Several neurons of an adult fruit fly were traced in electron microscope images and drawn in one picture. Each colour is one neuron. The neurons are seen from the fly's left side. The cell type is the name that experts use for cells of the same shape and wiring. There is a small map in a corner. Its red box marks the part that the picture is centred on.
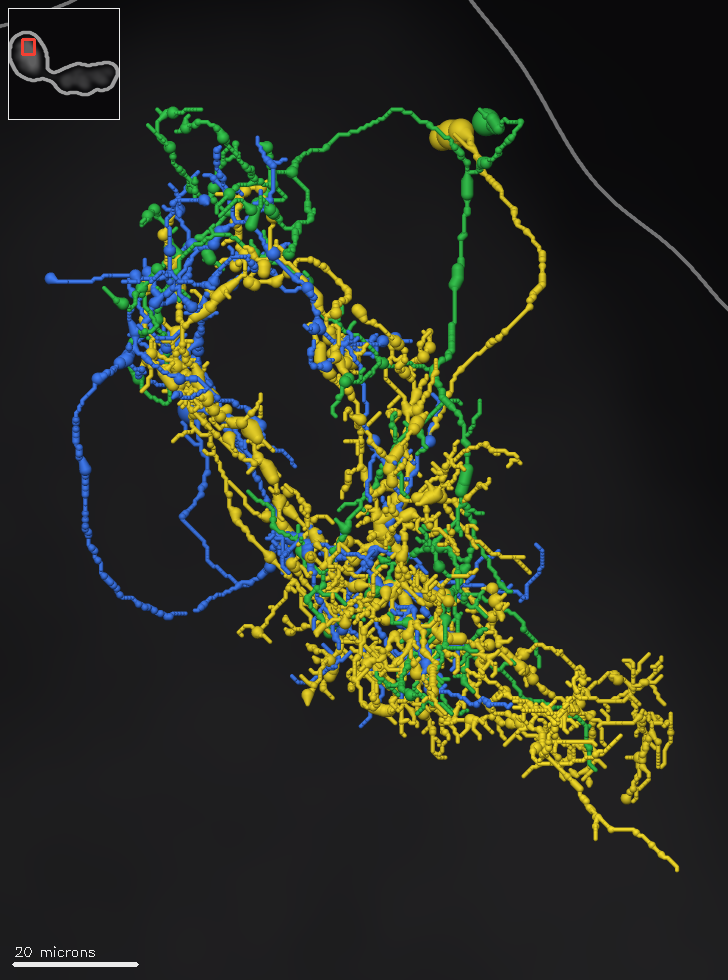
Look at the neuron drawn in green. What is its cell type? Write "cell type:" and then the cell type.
cell type: SLP312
